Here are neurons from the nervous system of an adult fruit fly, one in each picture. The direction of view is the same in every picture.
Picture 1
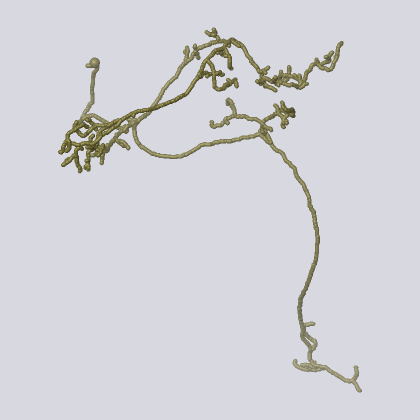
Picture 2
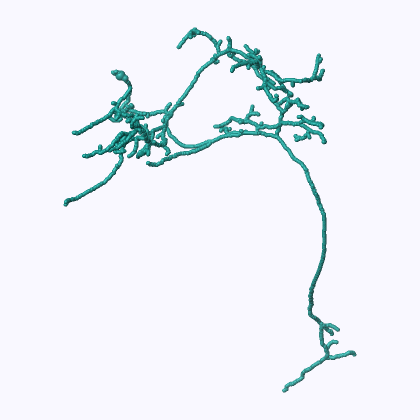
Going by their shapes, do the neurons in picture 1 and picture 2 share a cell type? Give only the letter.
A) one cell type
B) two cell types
B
